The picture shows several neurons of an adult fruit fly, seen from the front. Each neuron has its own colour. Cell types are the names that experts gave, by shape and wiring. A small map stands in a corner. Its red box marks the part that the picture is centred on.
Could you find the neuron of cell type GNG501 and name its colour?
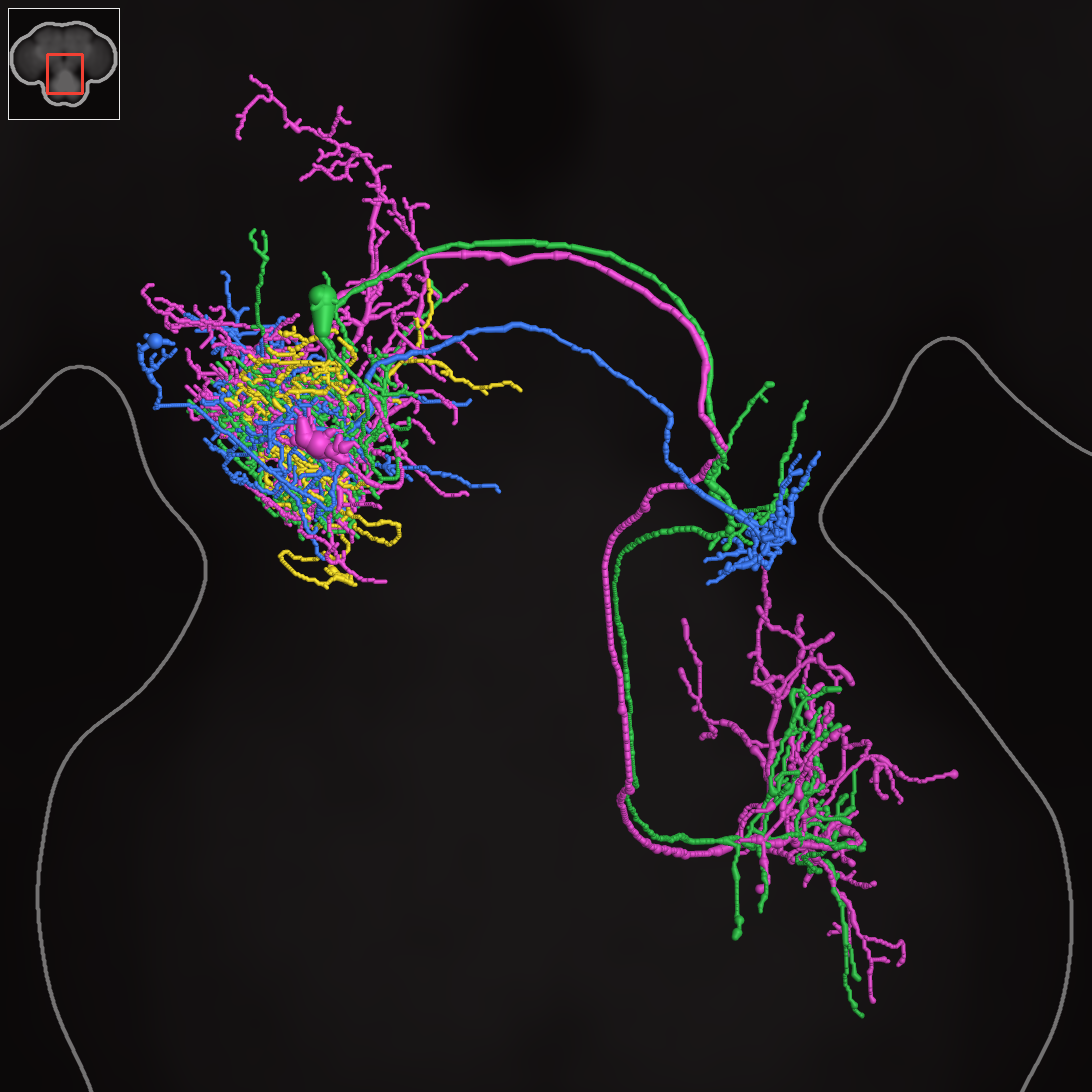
blue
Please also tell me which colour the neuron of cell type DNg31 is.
magenta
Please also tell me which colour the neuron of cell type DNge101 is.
green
